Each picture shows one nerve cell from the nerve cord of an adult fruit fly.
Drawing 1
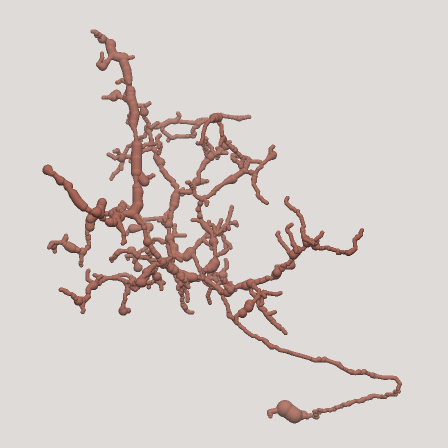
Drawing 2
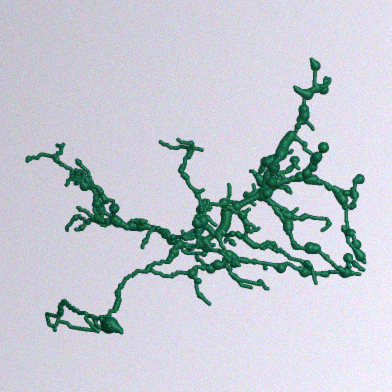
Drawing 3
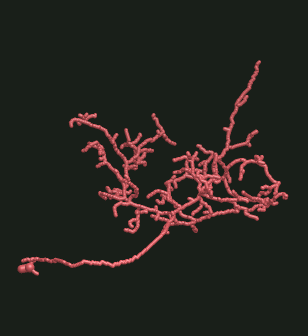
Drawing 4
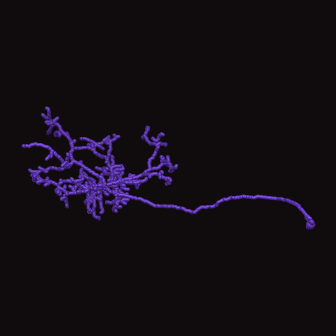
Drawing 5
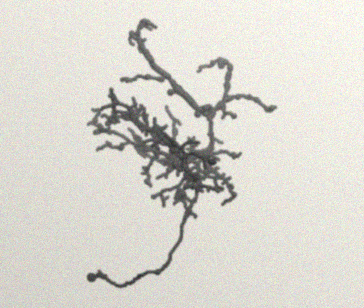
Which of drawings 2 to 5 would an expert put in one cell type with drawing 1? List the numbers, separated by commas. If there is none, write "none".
4, 5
